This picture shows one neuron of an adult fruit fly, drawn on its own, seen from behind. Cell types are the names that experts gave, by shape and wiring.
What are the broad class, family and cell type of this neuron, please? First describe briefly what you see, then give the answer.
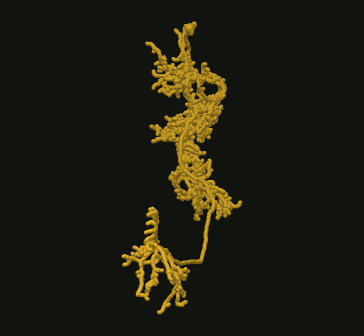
Its cell body lies at the top of the picture. Dozens of branch ends can be seen. It is a descending neuron. The family is DNpe. The cell type is DNpe002.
